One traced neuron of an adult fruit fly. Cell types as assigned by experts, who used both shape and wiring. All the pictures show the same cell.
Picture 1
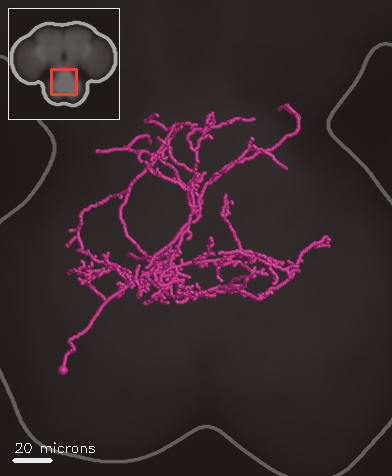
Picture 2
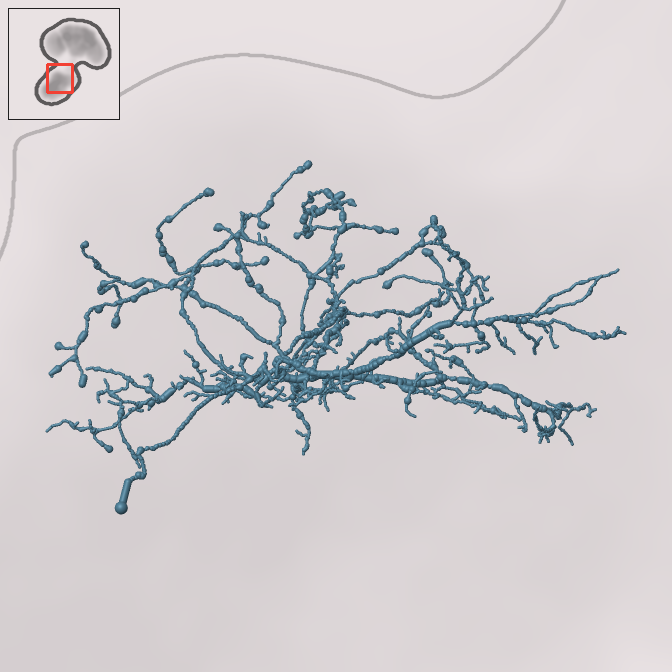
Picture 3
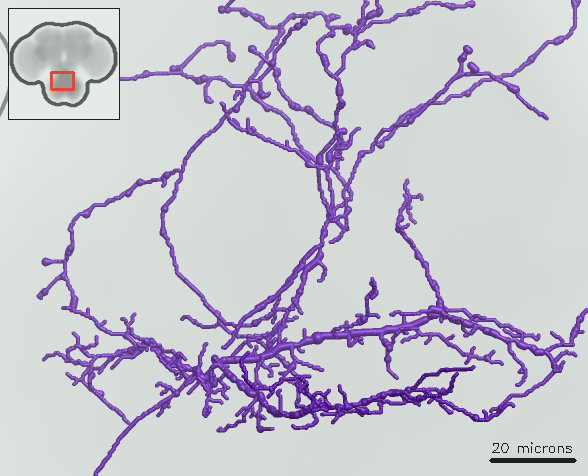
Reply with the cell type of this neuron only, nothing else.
TN1a_h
